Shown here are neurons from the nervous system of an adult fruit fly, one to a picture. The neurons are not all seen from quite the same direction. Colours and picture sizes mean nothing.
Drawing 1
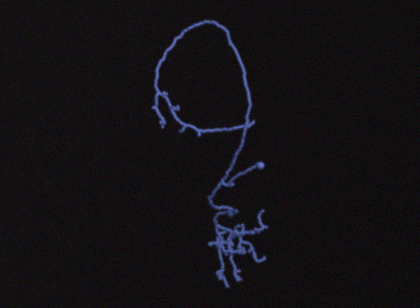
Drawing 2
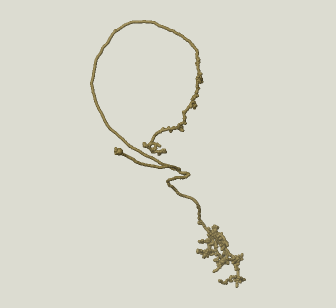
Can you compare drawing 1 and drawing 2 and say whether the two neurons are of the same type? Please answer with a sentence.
They are of the same cell type.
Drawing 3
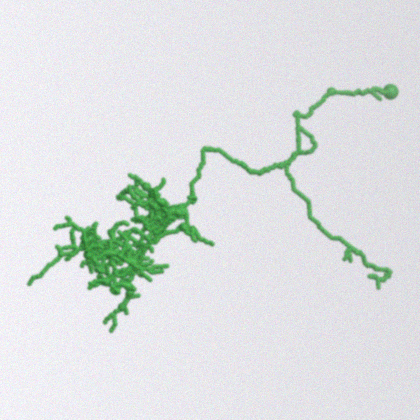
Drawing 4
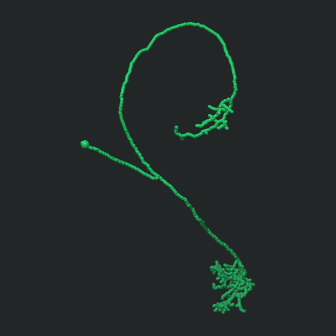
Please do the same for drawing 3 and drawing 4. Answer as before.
They are of different cell types.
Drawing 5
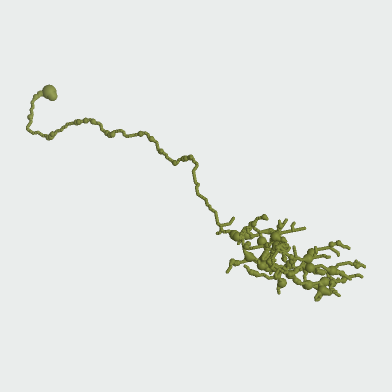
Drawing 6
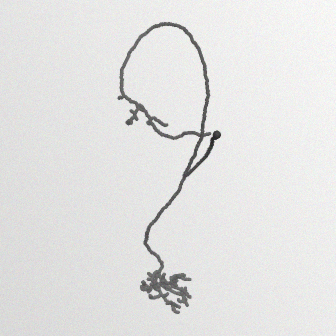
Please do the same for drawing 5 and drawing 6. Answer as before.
They are of different cell types.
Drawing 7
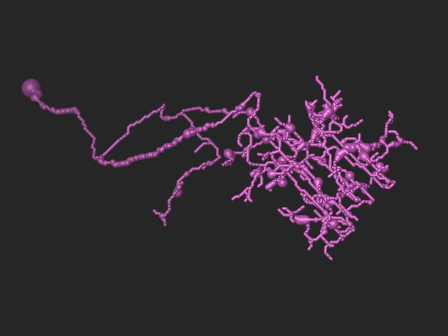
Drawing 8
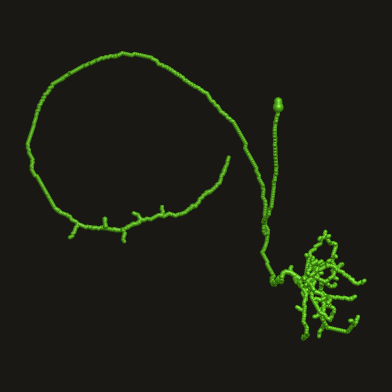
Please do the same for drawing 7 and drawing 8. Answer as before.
They are of different cell types.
